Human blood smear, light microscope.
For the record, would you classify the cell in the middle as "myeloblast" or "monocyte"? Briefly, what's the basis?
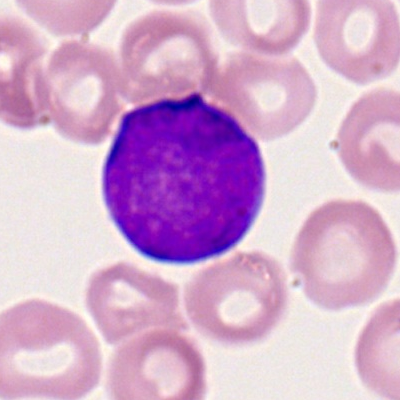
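Myeloblast, not monocyte. Deciding point: the nucleus takes up nearly the entire cell, leaving at most a very thin bluish rim of cytoplasm.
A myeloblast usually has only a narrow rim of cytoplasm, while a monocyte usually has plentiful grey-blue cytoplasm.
Also seen: a round, mostly smooth outline, no cytoplasmic granules and no vacuoles.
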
